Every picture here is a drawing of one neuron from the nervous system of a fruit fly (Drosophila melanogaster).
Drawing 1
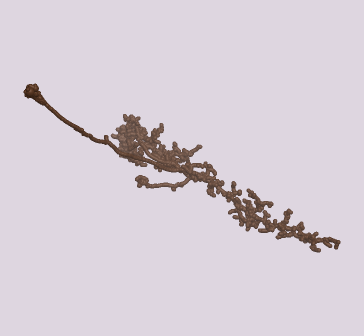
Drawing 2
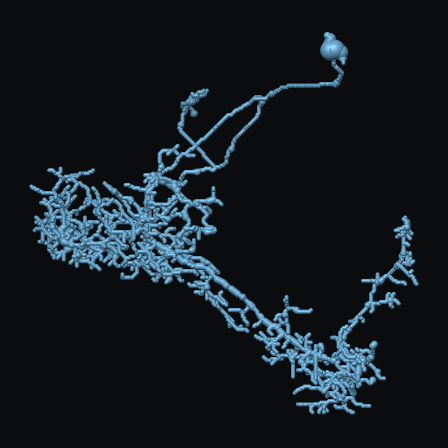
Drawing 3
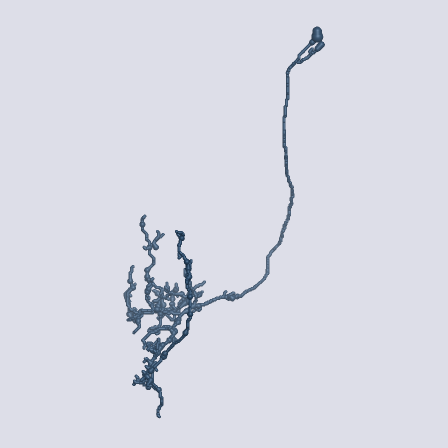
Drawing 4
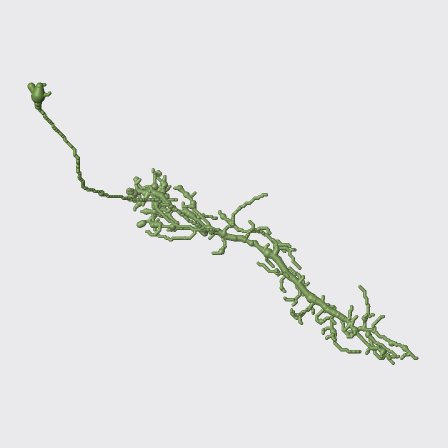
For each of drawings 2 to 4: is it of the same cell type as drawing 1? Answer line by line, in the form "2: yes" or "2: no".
2: no
3: no
4: yes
